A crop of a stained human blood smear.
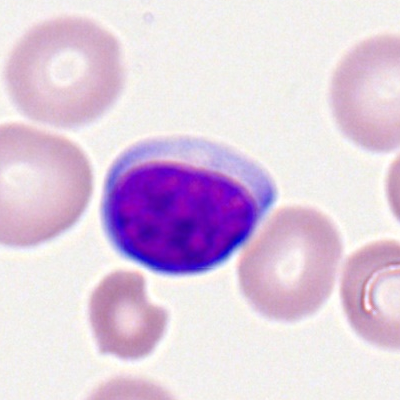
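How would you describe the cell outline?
Smooth and roughly oval.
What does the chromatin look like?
It is dense and coarsely clumped.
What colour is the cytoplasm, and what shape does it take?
It is pale blue and forms a crescent that is widest along the top of the cell.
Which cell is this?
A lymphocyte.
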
